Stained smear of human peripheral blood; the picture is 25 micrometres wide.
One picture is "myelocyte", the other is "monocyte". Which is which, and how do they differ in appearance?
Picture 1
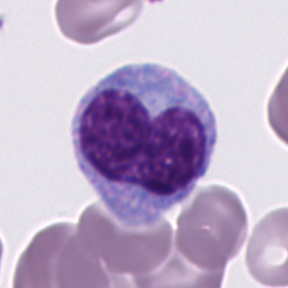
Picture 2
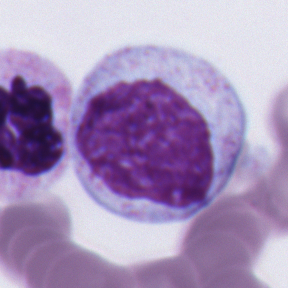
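Picture 1 is the monocyte and picture 2 is the myelocyte. In the monocyte the nucleus has a notch at its top edge, which gives it a kidney- or heart-like shape, whereas the myelocyte's nucleus is a single oval mass without lobes. The monocyte's nucleus, about 12 by 8 micrometres, fills about 60% of the cell's area, while in the myelocyte the nucleus fills most of the cell. The monocyte has a rim of pale greyish blue cytoplasm on every side of the nucleus; the myelocyte's rim is widest at the top of the cell. The granules are fine in both: dust-like and pinkish-purple in the monocyte, pinkish-violet and scattered through the cytoplasm in the myelocyte. The monocyte itself is about 13 micrometres across.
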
